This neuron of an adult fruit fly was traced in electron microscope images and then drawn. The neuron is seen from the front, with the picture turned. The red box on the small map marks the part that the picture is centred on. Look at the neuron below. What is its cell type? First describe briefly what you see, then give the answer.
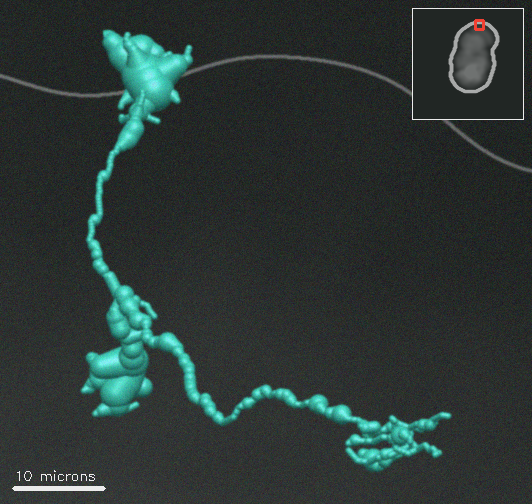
By the scale bar it is about 50 microns tall in this view. In this view it is about as wide as it is tall. Its broad class is optic-lobe intrinsic neuron. It is of cell type T1.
